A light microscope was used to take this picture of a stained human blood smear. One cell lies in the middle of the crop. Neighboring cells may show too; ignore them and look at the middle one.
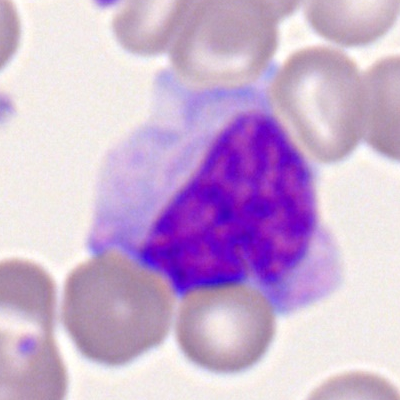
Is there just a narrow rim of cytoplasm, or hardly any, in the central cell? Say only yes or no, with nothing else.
No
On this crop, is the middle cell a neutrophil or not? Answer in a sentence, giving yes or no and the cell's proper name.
No, the cell in the middle is recognised as a monocyte rather than a neutrophil.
